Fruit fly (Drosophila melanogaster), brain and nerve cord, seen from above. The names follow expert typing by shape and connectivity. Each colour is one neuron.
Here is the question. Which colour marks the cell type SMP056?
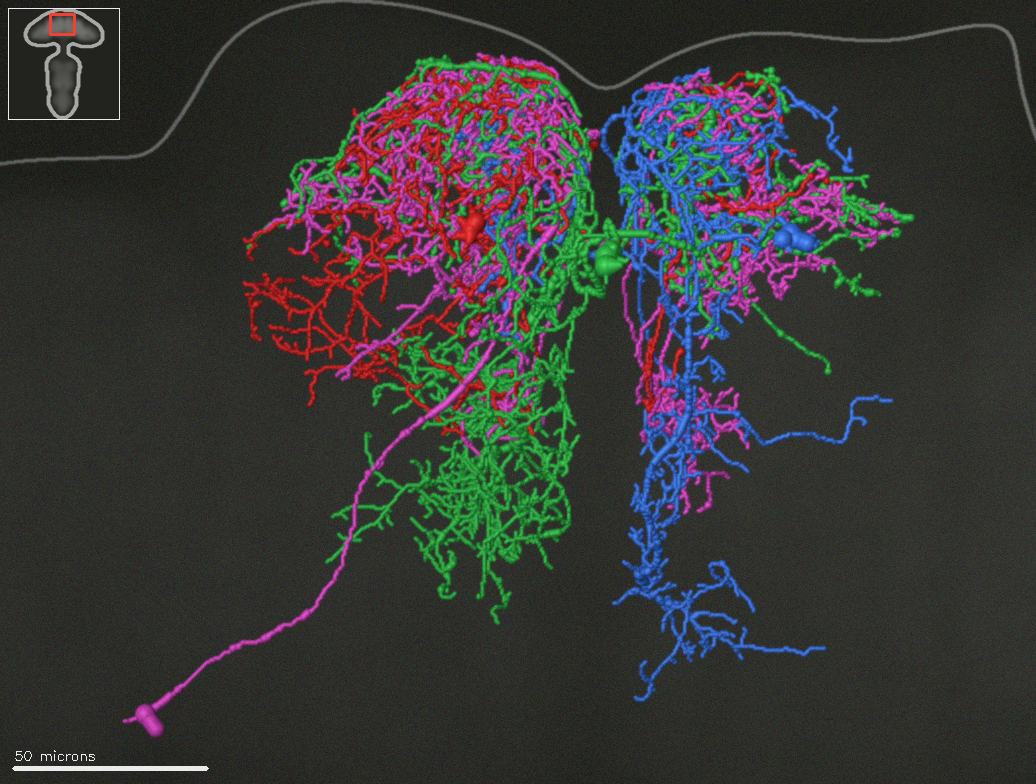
blue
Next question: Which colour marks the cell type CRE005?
red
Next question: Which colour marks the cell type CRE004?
green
